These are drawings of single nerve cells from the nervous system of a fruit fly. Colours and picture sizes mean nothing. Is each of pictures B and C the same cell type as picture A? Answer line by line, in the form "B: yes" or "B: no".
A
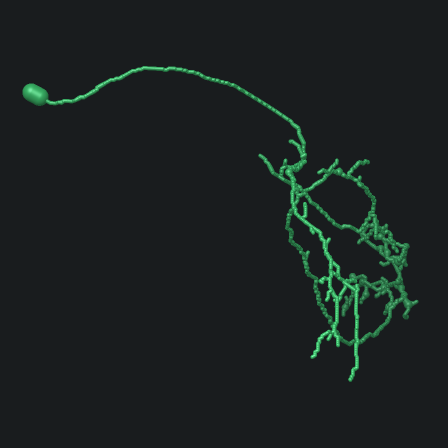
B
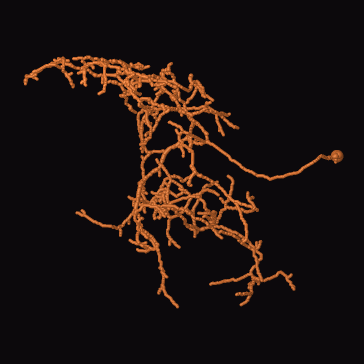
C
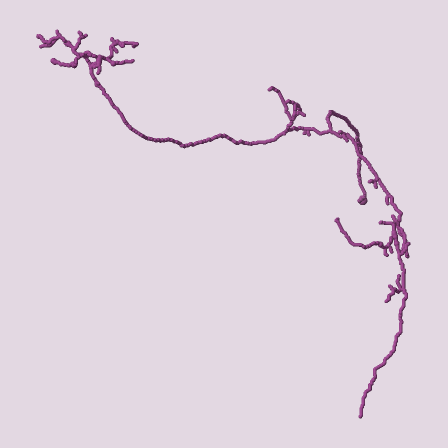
B: no
C: yes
